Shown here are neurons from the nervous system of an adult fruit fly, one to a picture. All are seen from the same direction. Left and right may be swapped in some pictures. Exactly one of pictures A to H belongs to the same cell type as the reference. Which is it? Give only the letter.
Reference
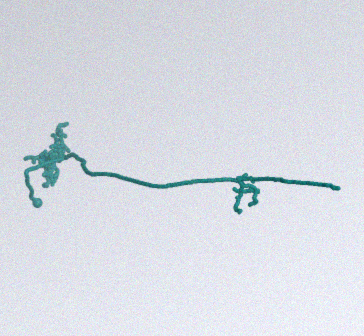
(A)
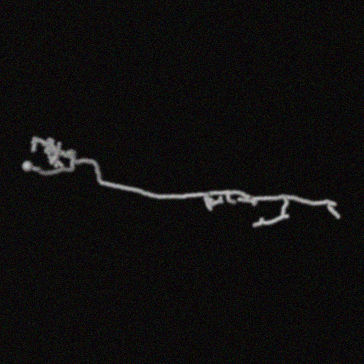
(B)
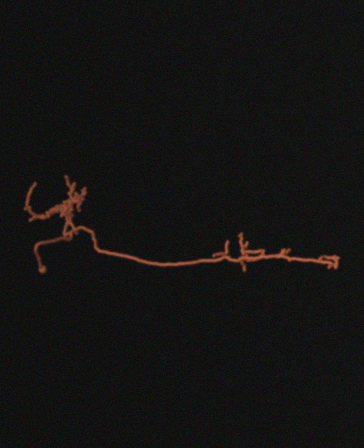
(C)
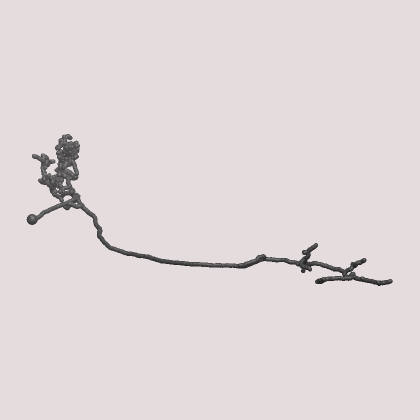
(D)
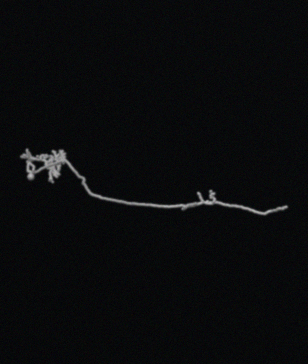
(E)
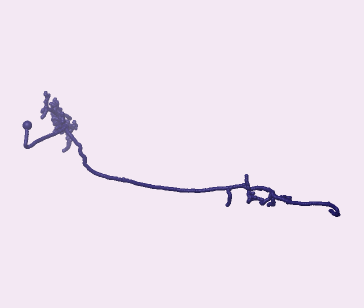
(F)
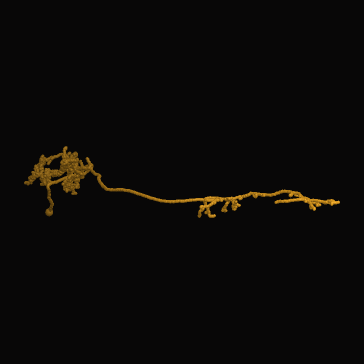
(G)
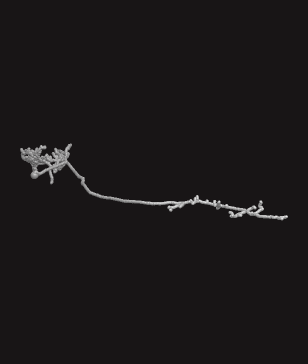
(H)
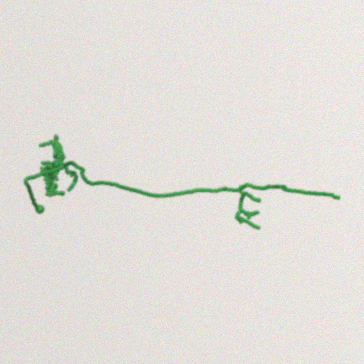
H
